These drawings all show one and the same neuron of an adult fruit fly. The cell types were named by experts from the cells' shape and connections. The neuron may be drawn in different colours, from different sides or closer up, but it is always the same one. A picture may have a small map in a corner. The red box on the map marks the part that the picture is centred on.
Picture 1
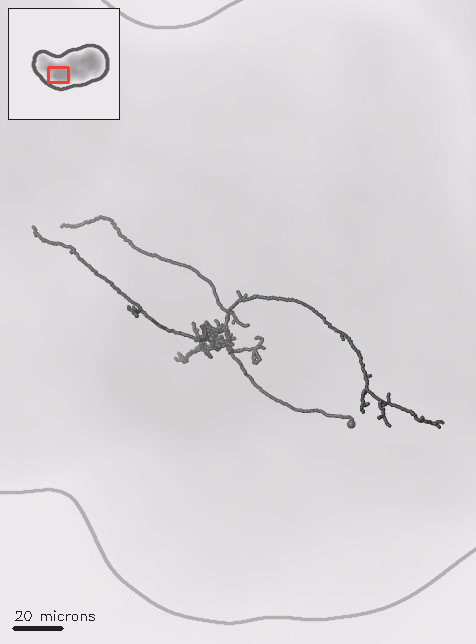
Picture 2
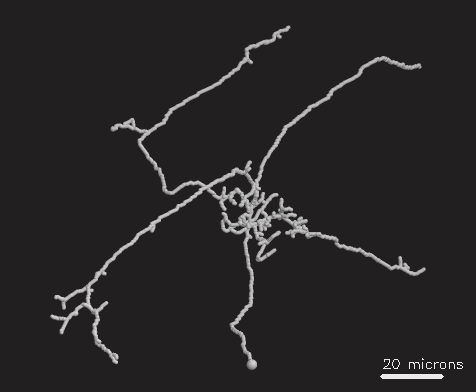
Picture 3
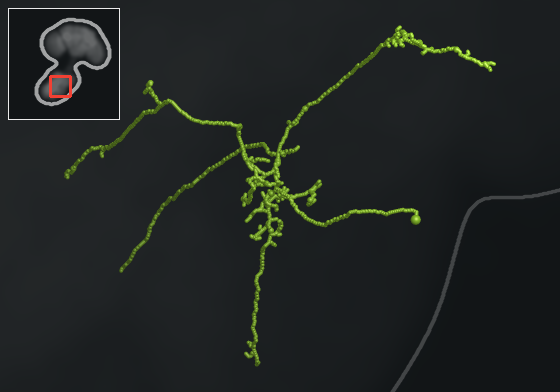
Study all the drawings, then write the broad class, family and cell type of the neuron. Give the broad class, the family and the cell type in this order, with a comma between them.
nerve-cord intrinsic neuron, hemilineage 10B, IN10B057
